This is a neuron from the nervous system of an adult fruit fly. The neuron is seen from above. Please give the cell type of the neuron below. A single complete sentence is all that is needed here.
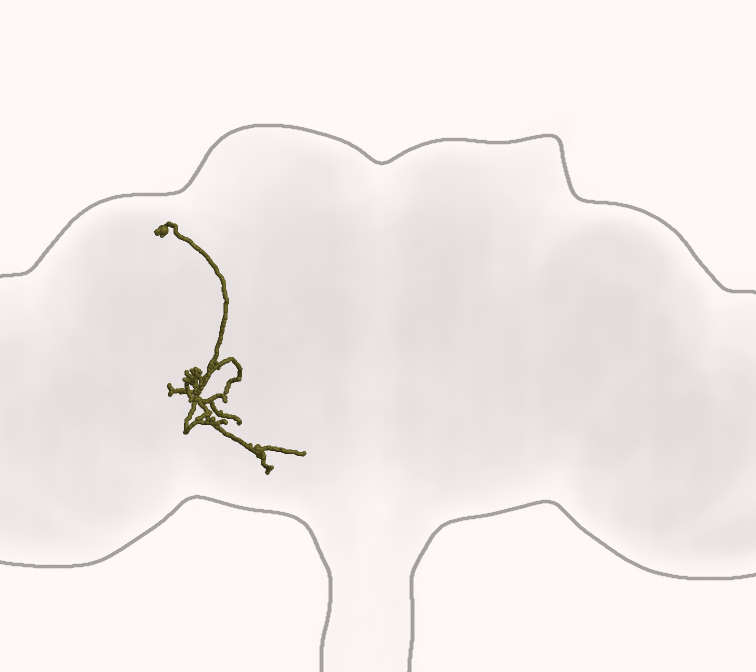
This neuron has been assigned cell type WED033.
